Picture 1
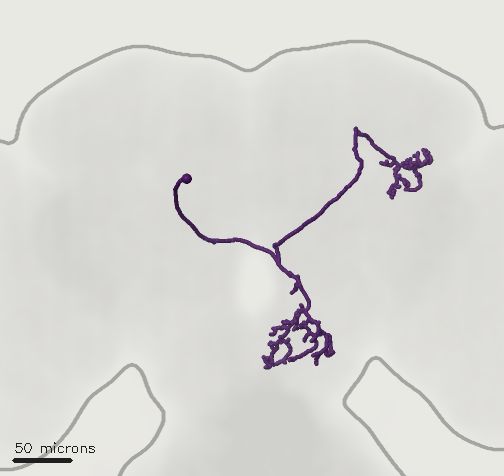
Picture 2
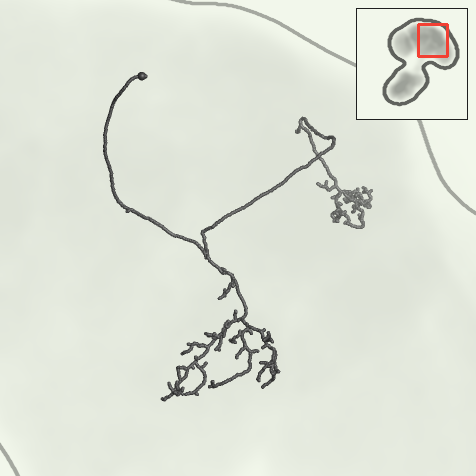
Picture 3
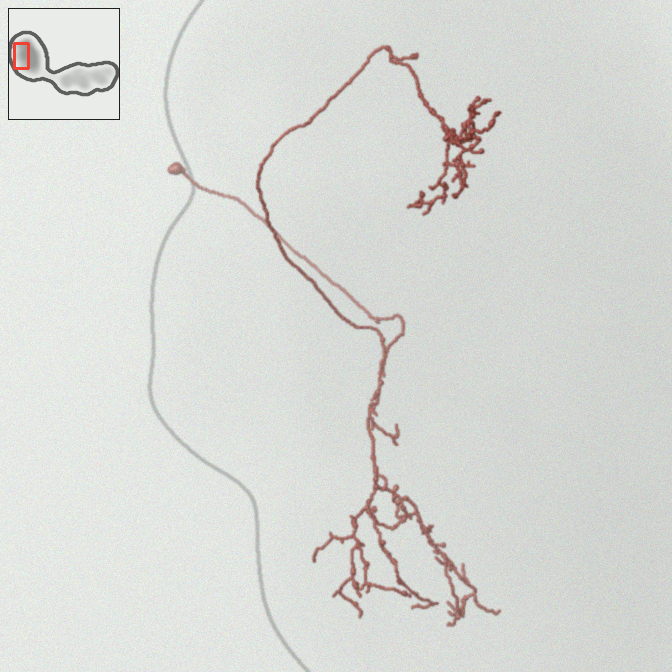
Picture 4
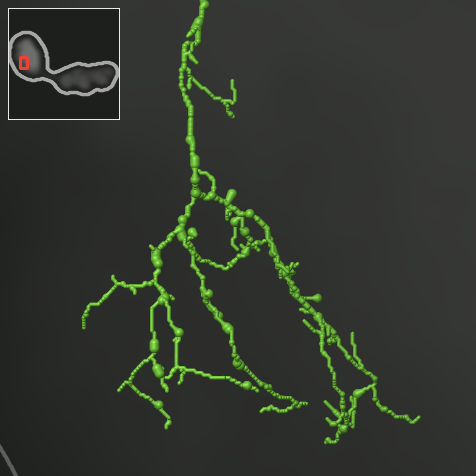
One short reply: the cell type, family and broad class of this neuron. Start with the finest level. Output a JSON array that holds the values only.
["mAL5A2", "hemilineage CREa1_ventral", "central-brain intrinsic neuron"]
